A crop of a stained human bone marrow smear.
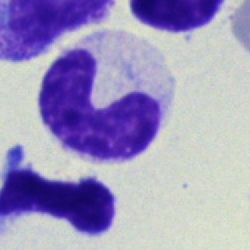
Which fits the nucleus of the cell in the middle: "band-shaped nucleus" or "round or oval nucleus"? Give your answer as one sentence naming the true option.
Shaped like a horseshoe, C, U or S, its nucleus lacks separate lobes.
